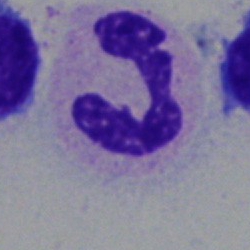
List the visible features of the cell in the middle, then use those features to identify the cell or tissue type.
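A round, smooth outline encloses a single long curved nuclear band, bent into a hook-like shape. Its chromatin is dark purple and coarsely clumped, and no nucleoli are visible. The cell is a segmented neutrophil.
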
